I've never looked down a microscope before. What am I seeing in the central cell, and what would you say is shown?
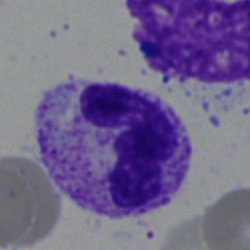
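Toward the right side of the cell lies the nucleus, its chromatin dark purple and densely condensed. The cytoplasm is plentiful and pale lilac, with purple granules scattered through it. This is a segmented neutrophil.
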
